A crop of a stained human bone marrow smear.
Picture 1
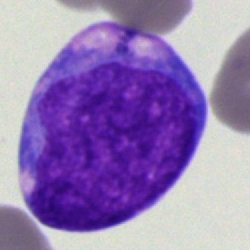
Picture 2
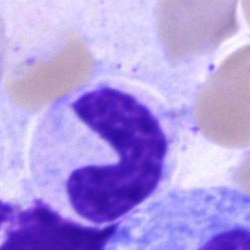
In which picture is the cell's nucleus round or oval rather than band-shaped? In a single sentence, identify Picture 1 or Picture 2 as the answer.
Picture 1 shows a cell whose nucleus forms a single compact round or oval shape.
